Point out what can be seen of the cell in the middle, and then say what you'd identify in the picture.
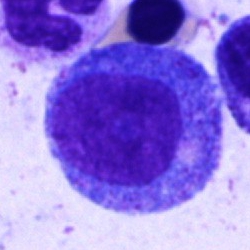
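Starting with the nucleus, the chromatin looks finely granular rather than coarsely clumped. The cytoplasm is blue, and fine purple granules are scattered through it. Beside the nucleus, on its lower right side, there is a paler patch of cytoplasm. Putting that together, the cell in the middle is a promyelocyte.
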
